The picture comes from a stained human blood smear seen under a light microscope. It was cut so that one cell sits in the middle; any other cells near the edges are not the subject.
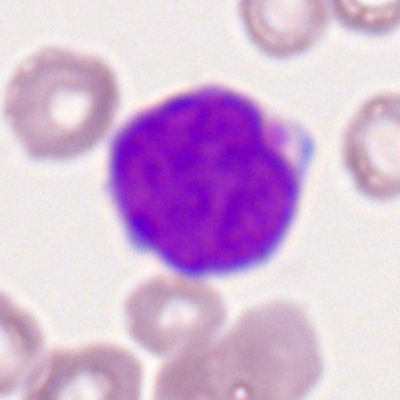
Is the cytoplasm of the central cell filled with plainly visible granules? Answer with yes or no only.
No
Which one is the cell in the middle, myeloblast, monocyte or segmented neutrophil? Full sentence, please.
This crop's central cell is a myeloblast.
